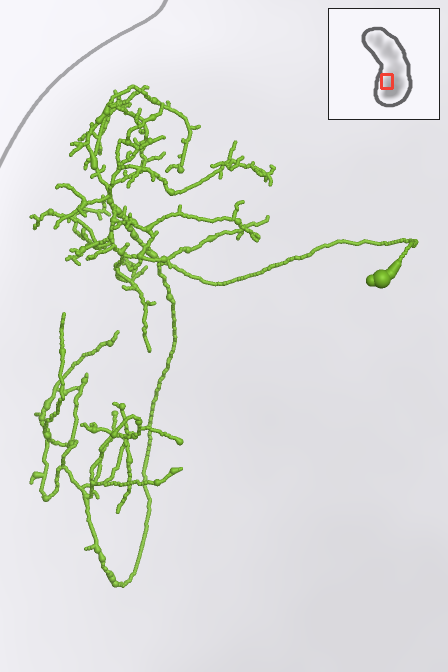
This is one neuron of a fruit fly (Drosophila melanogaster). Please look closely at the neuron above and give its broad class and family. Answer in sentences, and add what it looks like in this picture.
Its broad class is central-brain intrinsic neuron. The family is hemilineage LHa1. The cell body is on the right of the picture. The picture shows dozens of branch ends.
